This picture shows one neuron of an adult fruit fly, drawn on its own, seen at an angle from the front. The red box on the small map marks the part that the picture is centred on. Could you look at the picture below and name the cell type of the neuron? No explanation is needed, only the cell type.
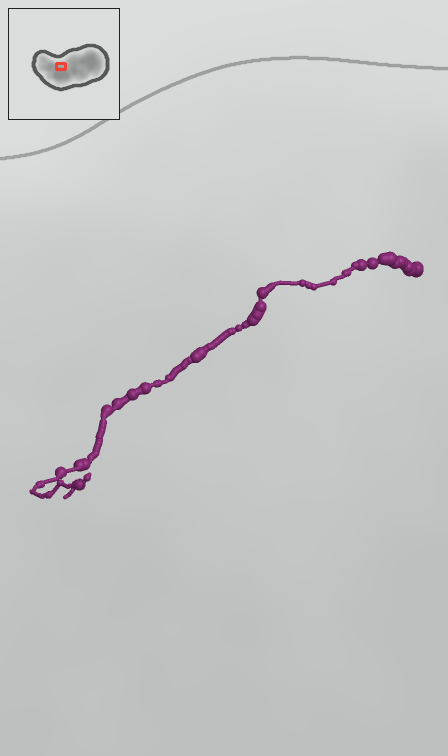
R8y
